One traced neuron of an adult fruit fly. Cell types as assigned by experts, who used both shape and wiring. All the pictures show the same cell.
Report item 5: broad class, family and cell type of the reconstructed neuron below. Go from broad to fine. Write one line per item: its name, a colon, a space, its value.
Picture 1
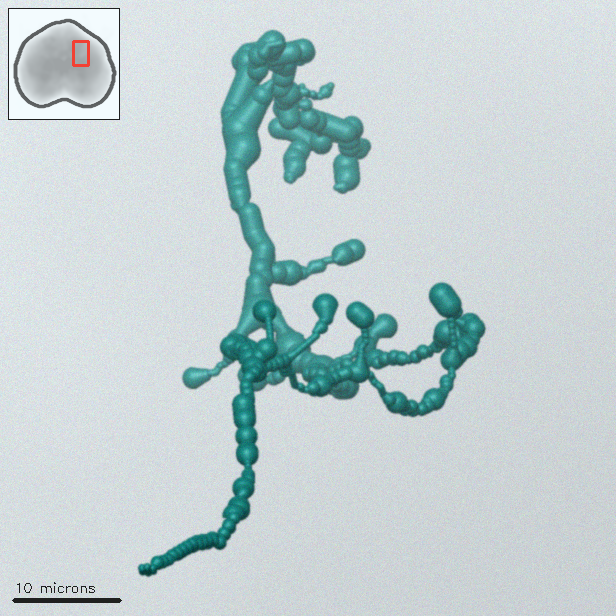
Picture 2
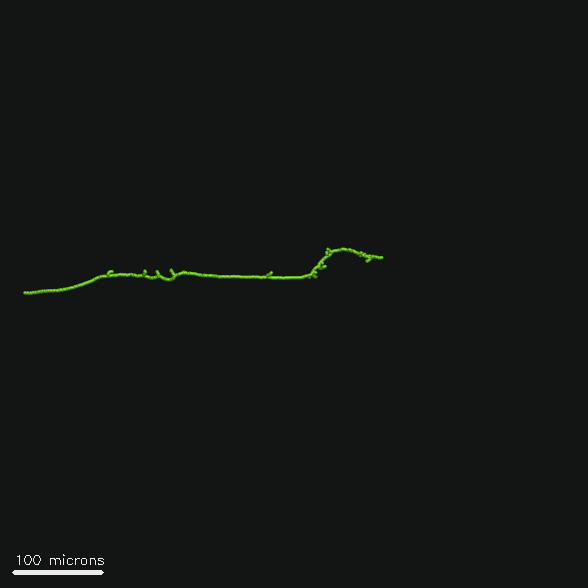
broad class: descending neuron
family: DNg
cell type: DNg41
